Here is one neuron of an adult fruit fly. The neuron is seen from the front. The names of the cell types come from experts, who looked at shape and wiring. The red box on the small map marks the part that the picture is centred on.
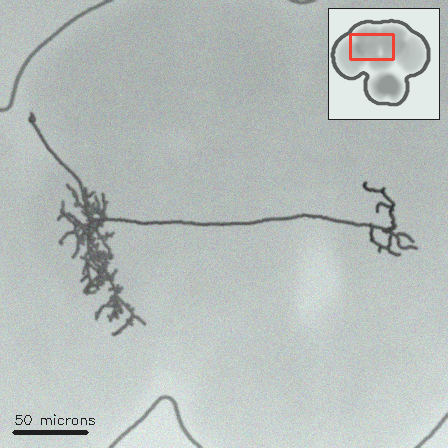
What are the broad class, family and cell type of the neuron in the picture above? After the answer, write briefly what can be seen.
Its broad class is visual projection neuron. The family is hemilineage VPNp1_lateral. The cell type is LC19. The cell body is at the upper left of the picture. By the scale bar it is about 250 microns wide in this view.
